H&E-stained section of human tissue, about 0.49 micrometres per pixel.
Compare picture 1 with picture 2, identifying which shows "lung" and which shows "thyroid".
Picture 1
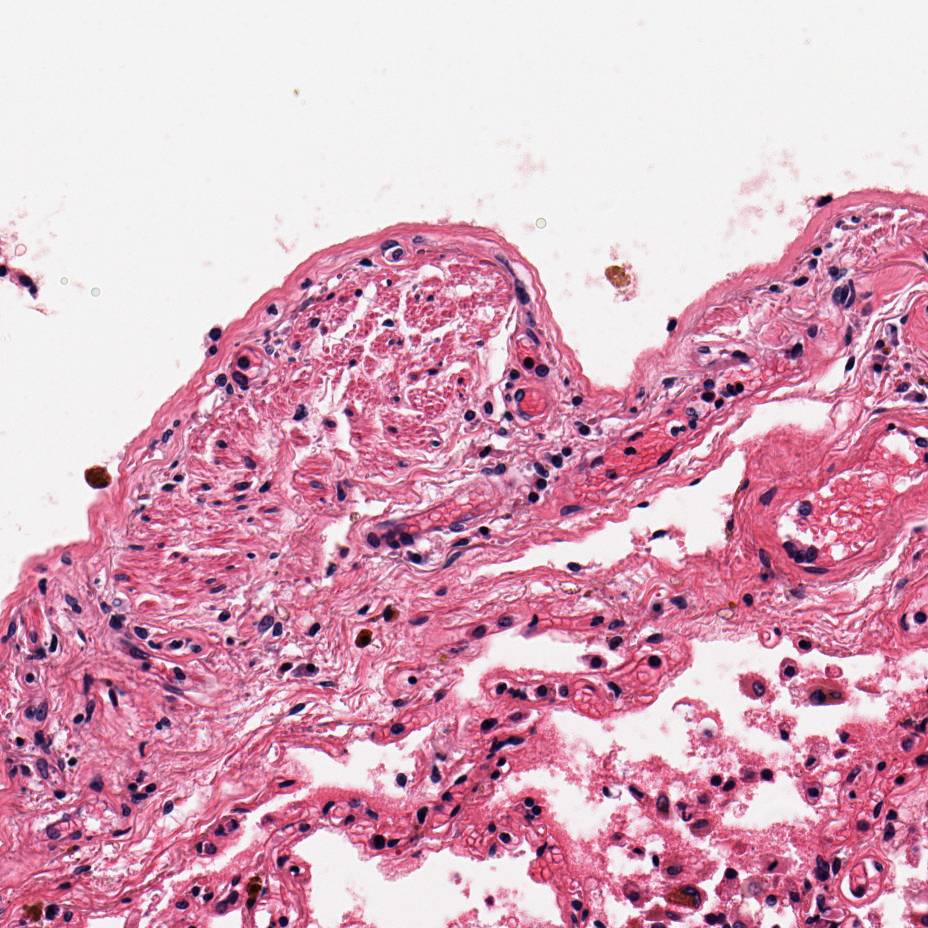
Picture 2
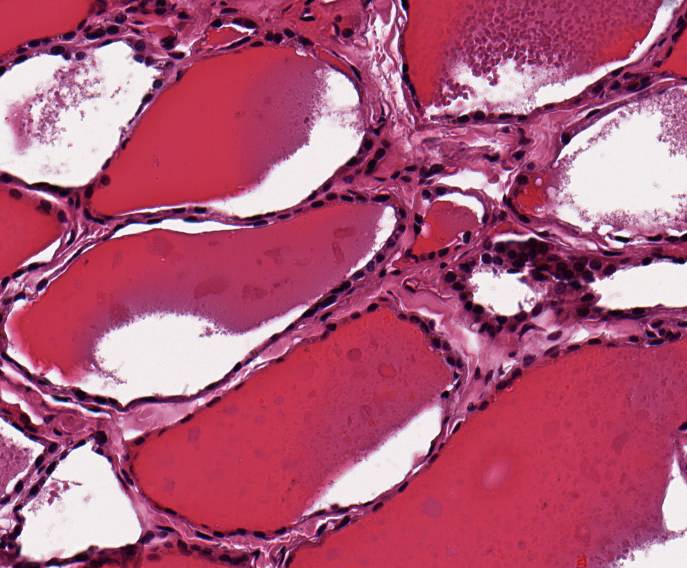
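So: lung in picture 1, thyroid in picture 2. In the lung, the tissue in the lower right breaks up into thin walls around lots of small open spaces, and some of those spaces hold loose rounded cells and pale pink granular material. Small thin-walled vessels packed with red blood cells run through the stroma toward the upper right, and there are no glands anywhere.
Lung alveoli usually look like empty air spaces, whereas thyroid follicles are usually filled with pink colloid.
The thyroid field, by comparison, is filled with large, closed, rounded to oval follicles packed against each other, with a cluster of smaller follicles between them just right of centre. Each follicle has a single layer of flattened lining cells, their dark, elongated nuclei lying parallel to the wall.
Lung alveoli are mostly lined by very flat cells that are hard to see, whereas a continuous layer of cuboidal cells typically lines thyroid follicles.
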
